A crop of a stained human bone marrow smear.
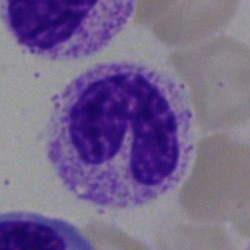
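Band neutrophil, central cell, stained human bone marrow smear. Outline round. Nucleus horseshoe-shaped, deep cleft opening toward the bottom. Chromatin dark purple, coarsely clumped, with lighter patches. Nucleoli not visible.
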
